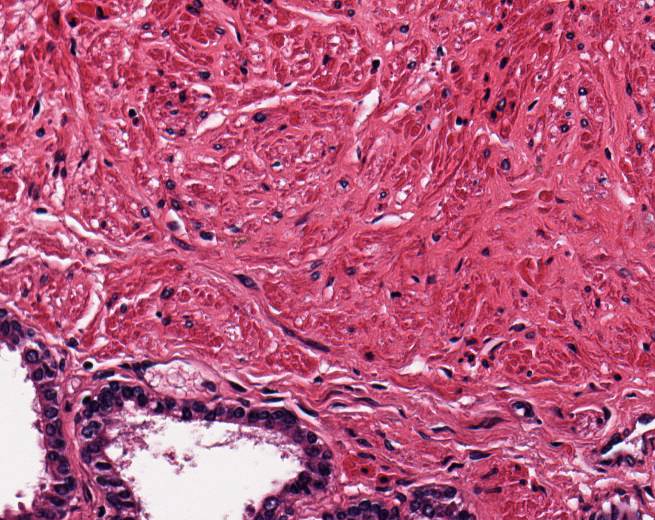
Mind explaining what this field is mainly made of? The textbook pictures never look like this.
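Fibromuscular stroma occupies most of this field. Dense pink tissue fills the upper three quarters, and gland profiles lie only along the bottom edge.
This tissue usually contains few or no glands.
The tissue consists of smooth muscle bundles that run in many directions and interlace, and the cells have abundant bright pink cytoplasm and elongated dark nuclei.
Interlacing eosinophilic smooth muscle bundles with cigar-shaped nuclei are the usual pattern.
Narrow white clefts separate many of the bundles. Smooth muscle bundles dominate here, not the nearly acellular parallel collagen with sparse thin fibroblast nuclei that is usual in dense connective tissue.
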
